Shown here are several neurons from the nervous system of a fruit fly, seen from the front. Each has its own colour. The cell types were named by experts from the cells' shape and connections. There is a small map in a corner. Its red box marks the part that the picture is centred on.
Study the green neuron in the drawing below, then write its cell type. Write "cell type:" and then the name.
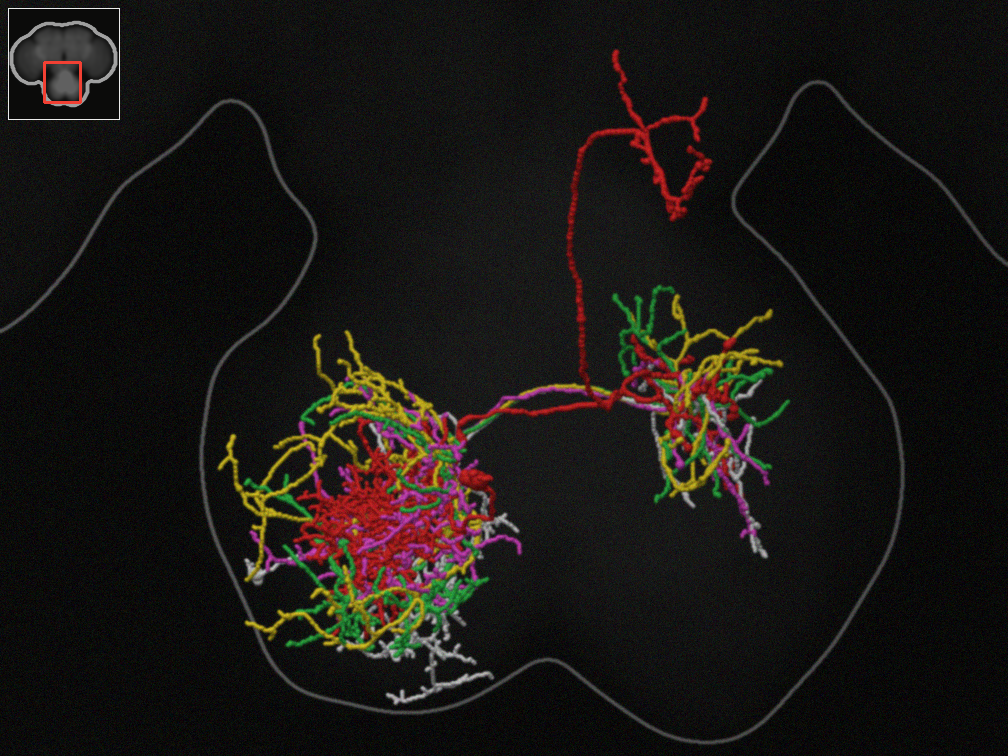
cell type: IN08B046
